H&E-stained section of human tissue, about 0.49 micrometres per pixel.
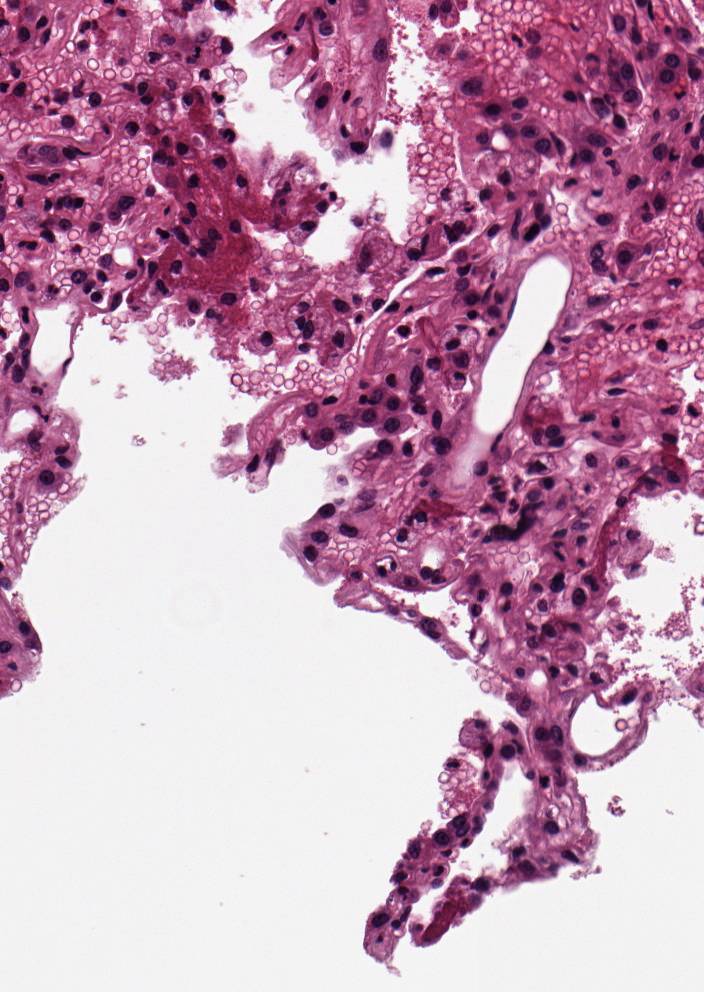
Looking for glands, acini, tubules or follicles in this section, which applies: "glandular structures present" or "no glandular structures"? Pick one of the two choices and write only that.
No glandular structures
